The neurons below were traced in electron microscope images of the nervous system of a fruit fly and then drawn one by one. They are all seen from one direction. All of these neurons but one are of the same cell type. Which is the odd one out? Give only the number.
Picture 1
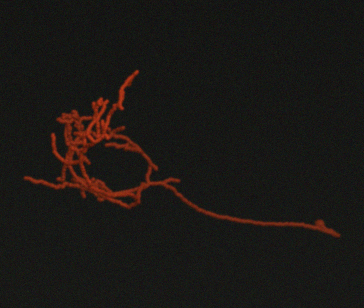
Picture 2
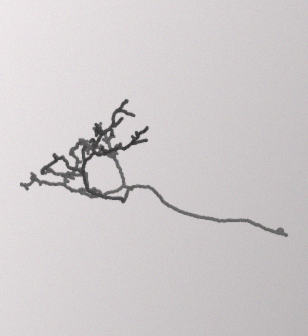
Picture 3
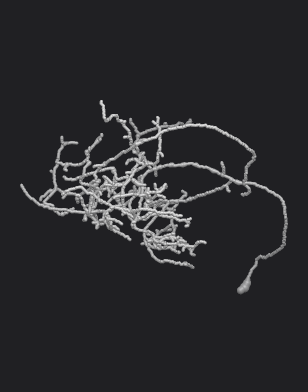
3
